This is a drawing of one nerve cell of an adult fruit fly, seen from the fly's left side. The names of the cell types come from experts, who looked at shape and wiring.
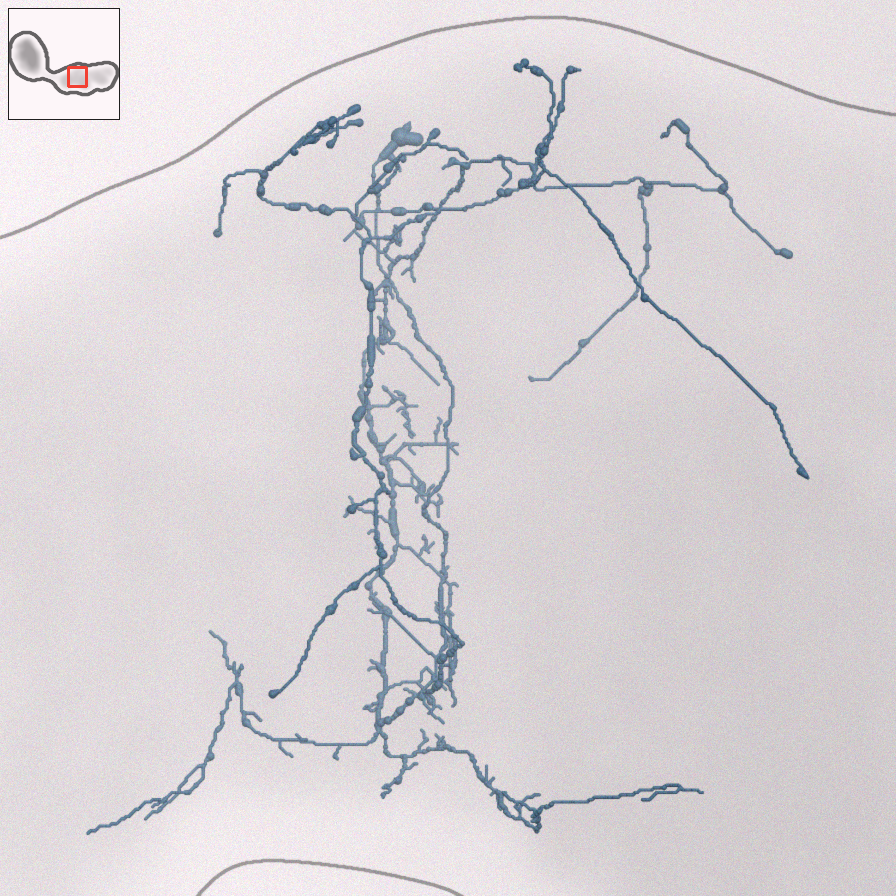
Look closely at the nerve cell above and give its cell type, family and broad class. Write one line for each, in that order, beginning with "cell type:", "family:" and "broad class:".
cell type: IN17A077
family: hemilineage 17A
broad class: nerve-cord intrinsic neuron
